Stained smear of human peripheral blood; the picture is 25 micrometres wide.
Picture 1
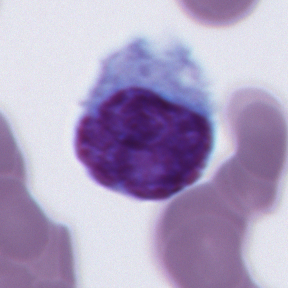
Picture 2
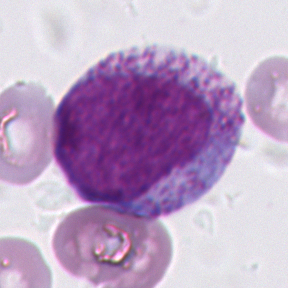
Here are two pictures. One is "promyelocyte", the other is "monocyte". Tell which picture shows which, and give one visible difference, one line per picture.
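Picture 1: monocyte. The cytoplasm shows no distinct granules.
Picture 2: promyelocyte. The cytoplasm is dotted with many fine purple granules on a pale bluish background.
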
